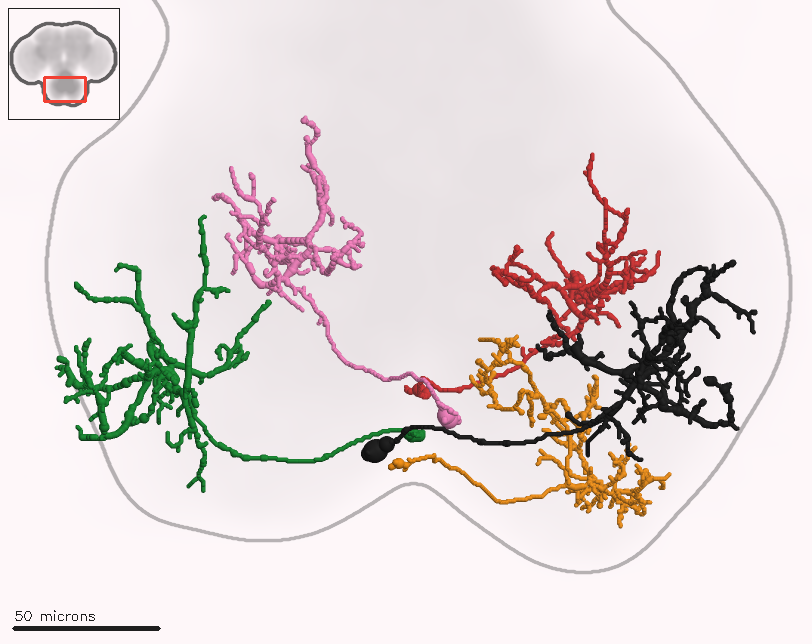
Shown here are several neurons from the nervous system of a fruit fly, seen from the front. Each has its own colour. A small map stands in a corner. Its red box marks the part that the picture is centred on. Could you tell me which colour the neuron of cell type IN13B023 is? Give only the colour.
black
